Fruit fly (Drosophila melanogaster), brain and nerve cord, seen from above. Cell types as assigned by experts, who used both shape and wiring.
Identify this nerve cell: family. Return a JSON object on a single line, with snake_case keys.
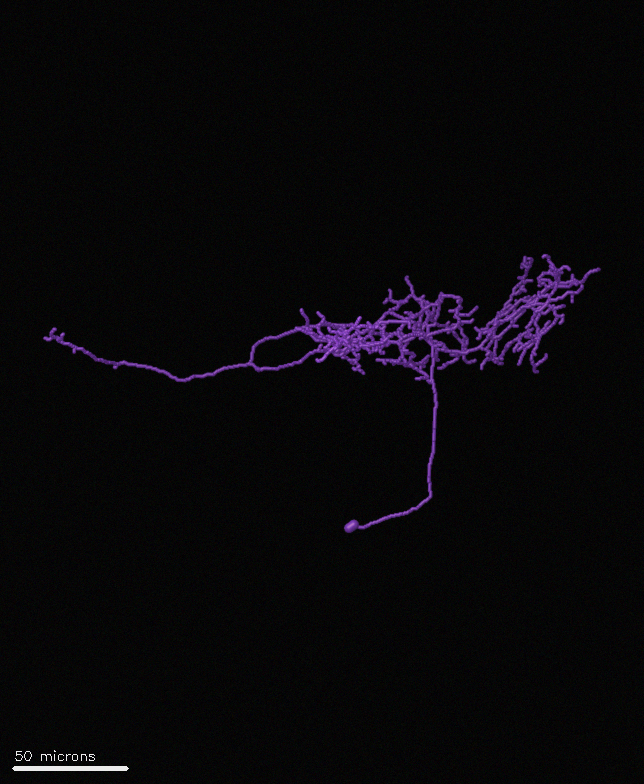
{"family": "hemilineage VLPl&p2_posterior"}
